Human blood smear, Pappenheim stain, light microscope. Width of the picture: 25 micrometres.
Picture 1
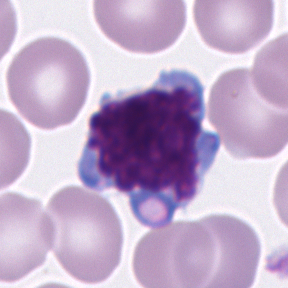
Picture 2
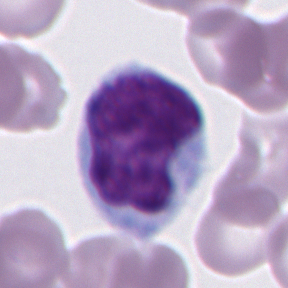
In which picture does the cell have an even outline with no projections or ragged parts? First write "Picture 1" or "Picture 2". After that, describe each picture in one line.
Picture 2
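In picture 1: The cell outline is irregular, with knobby bulges of cytoplasm.
In picture 2: The cell has a smooth, oval outline.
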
